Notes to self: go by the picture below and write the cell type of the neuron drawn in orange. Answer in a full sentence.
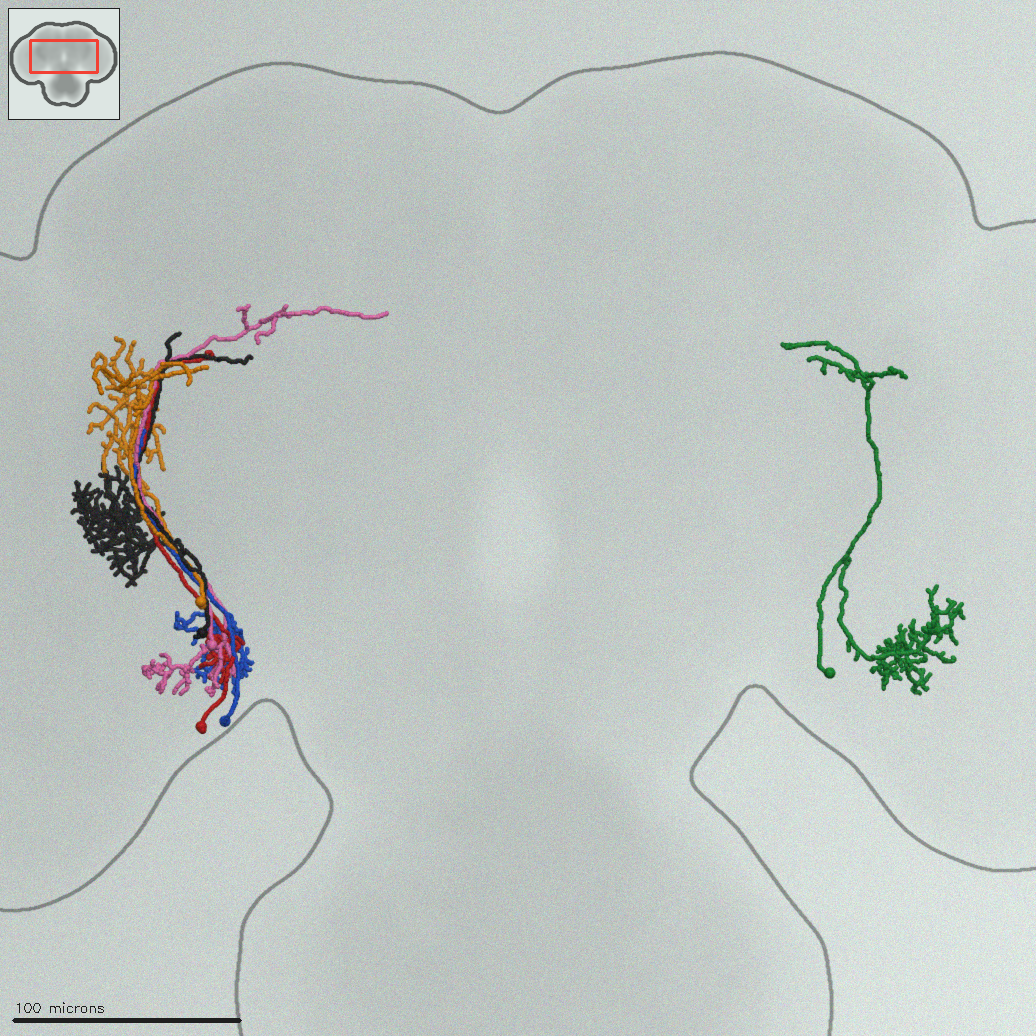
The cell type is LC25.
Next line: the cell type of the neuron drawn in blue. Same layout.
The cell type is LoVP1.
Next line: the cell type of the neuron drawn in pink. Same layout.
The cell type is LoVP2.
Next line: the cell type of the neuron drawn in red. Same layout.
The cell type is LoVP13.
